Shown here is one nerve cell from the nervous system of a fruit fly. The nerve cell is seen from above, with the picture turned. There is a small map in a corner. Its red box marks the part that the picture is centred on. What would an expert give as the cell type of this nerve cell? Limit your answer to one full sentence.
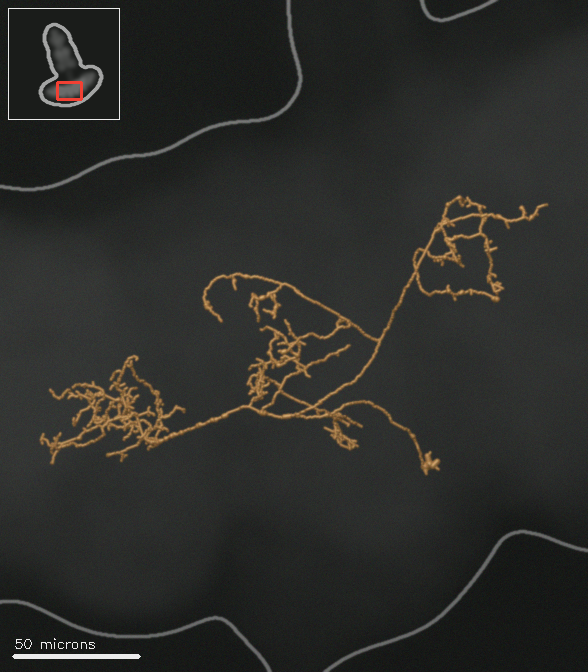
In the scheme of cell types, this nerve cell is SMP102.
